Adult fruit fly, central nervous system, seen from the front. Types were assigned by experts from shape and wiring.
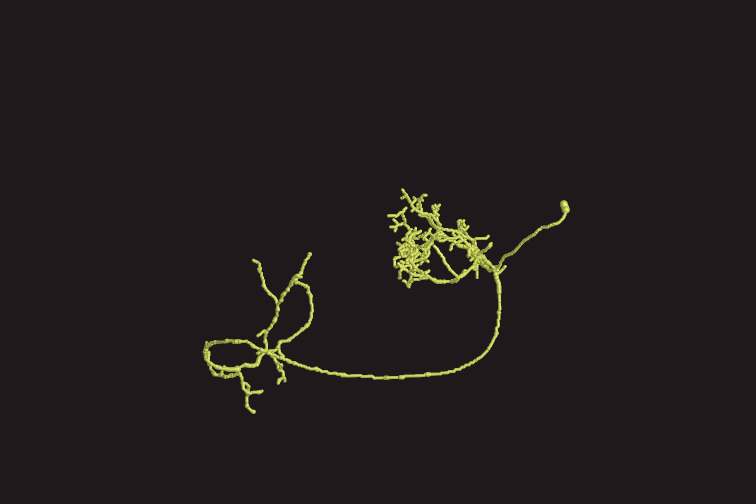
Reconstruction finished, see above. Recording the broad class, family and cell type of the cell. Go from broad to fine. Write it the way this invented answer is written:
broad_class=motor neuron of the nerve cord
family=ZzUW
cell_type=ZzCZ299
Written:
broad_class=nerve-cord intrinsic neuron
family=hemilineage 01A
cell_type=IN01A050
